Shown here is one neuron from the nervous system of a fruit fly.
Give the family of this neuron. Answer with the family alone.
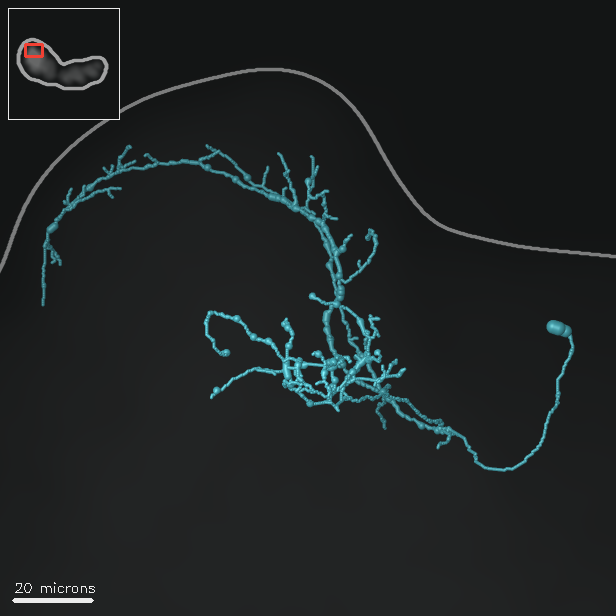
hemilineage DM3_dorso_lateral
